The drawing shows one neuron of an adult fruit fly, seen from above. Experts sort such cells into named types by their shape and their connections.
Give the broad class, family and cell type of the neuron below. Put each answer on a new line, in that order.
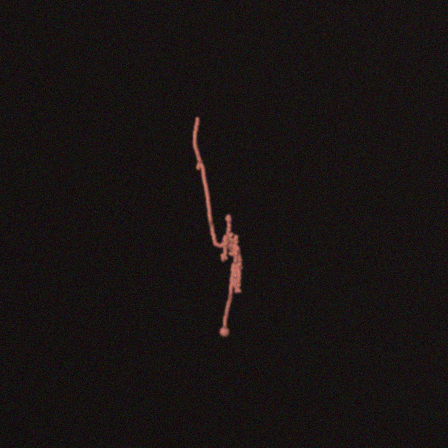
nerve-cord intrinsic neuron
hemilineage 10B
IN10B050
